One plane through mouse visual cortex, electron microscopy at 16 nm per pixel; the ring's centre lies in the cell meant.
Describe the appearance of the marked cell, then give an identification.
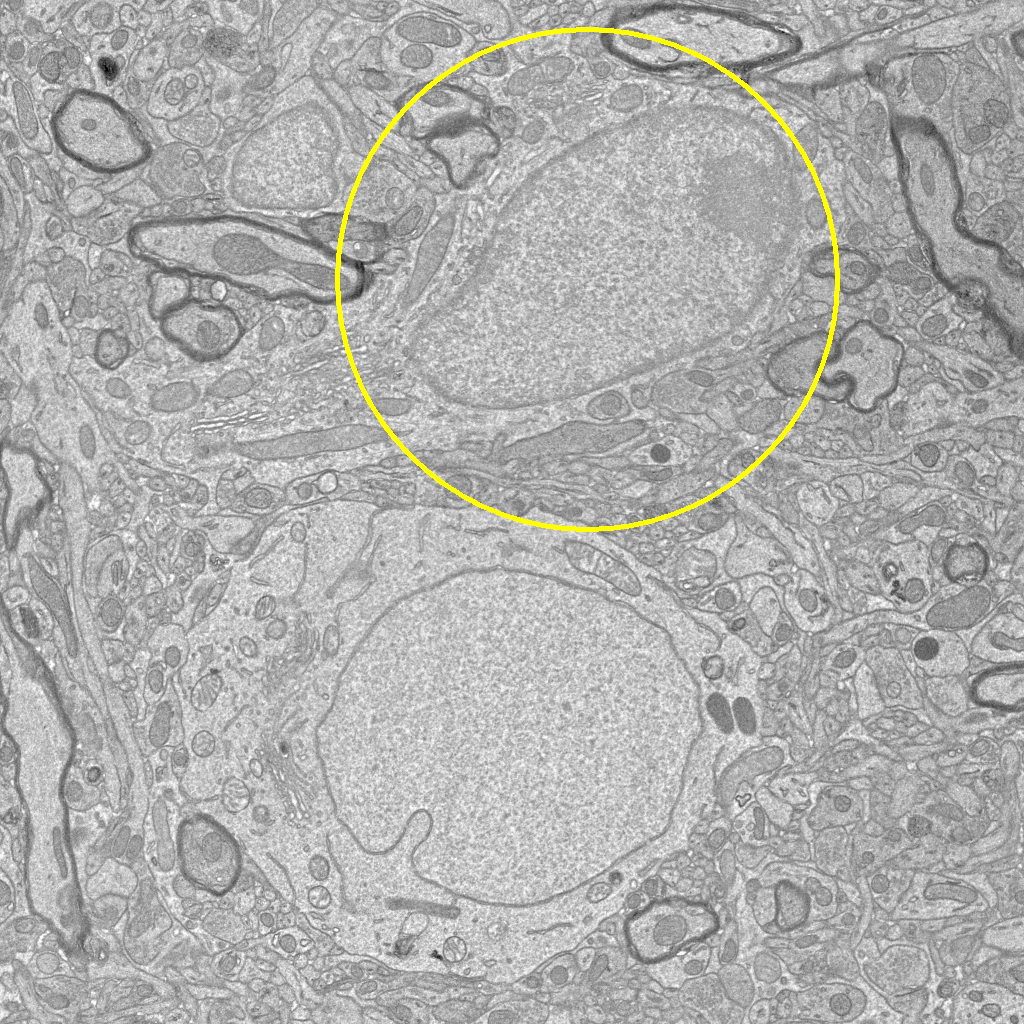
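Follow the long axis of this elongated oval nucleus: it runs from lower left to upper right. The whole outline sits within this section, and the envelope is smooth, without deep folds. Just below lies a larger cell body whose nucleus is rounder. This cell is an astrocyte.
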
